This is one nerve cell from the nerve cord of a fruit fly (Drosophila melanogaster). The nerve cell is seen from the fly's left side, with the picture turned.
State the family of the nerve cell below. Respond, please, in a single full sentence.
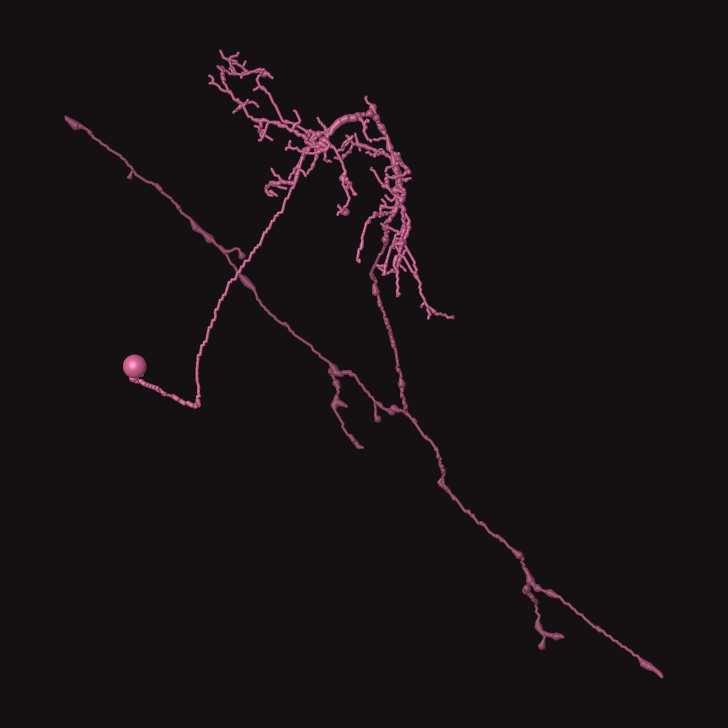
When grouped by family, this nerve cell is hemilineage 06A.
